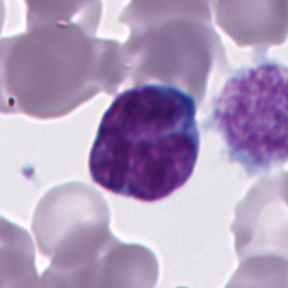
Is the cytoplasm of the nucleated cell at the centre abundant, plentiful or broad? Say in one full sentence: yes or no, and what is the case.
No, the nucleus fills most of this cell.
